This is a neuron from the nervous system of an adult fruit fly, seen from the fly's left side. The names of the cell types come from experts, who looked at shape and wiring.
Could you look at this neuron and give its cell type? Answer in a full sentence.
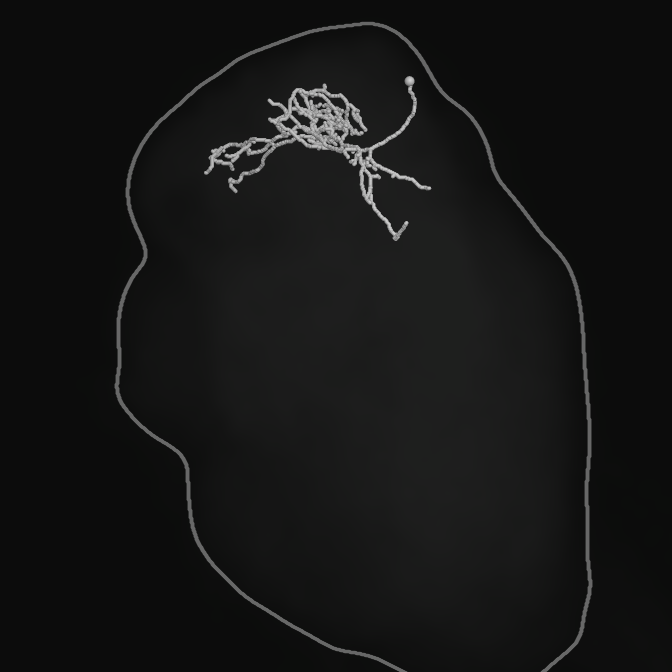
The cell type is SIP048.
